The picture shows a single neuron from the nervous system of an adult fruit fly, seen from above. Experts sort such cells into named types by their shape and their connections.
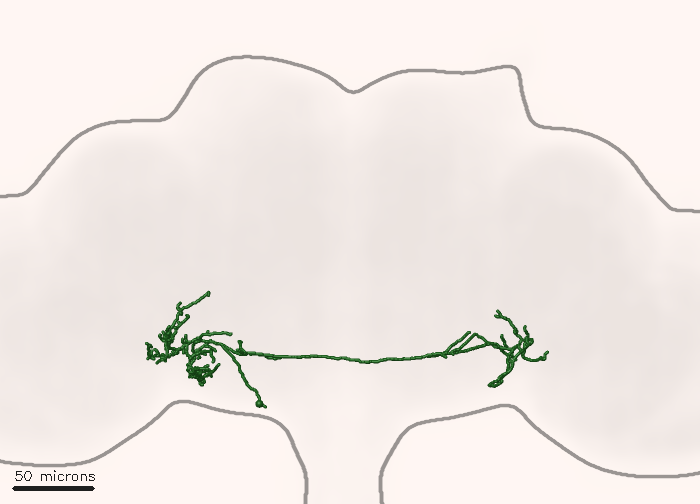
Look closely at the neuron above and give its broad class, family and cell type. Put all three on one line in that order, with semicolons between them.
central-brain intrinsic neuron; hemilineage DM4_ventral; CB1983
